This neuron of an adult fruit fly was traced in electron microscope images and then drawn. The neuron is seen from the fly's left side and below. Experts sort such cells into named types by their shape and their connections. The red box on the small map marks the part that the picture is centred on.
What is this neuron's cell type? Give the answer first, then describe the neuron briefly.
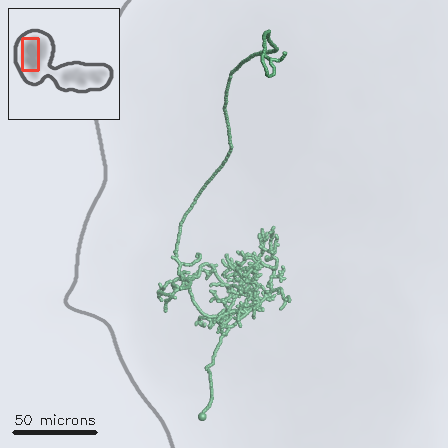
It is of cell type CB2049. Its broad class is central-brain intrinsic neuron. The cell body is at the bottom of the picture. By the scale bar it is about 250 microns tall in this view.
